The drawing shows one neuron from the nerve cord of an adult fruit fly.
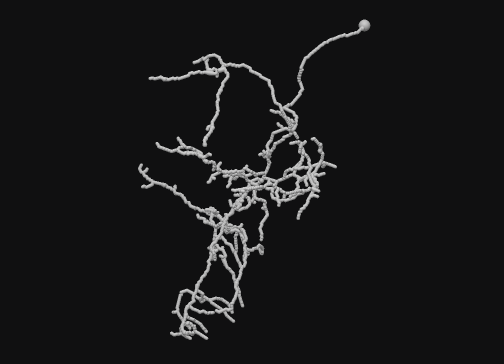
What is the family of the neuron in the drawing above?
hemilineage 16B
